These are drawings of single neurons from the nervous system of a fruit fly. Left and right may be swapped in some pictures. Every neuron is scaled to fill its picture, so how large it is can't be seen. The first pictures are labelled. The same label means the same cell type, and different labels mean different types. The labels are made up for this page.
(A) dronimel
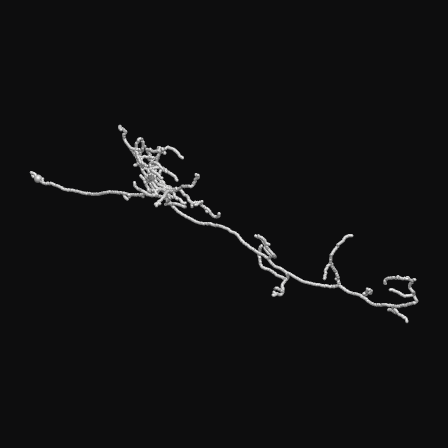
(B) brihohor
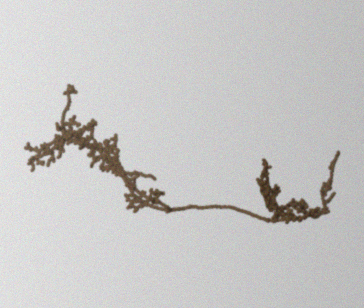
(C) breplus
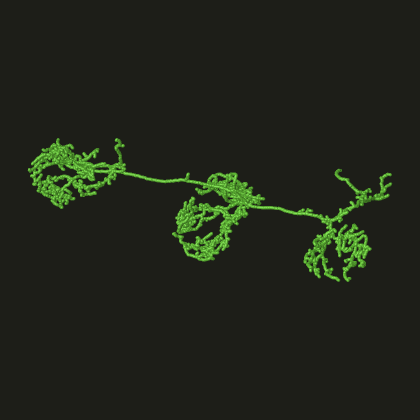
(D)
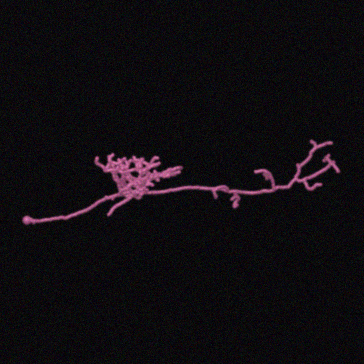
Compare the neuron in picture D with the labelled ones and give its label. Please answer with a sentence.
It belongs to dronimel.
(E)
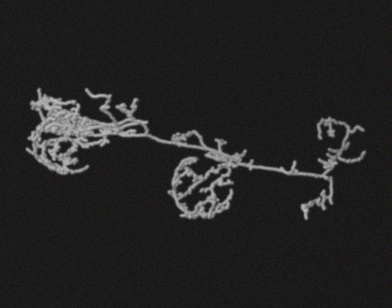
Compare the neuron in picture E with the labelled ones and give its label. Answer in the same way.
It belongs to breplus.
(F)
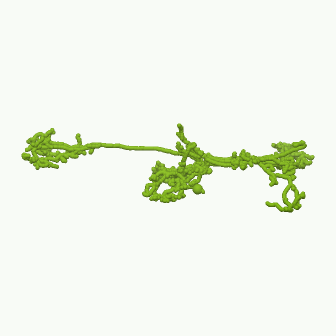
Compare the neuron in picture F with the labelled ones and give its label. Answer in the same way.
It belongs to breplus.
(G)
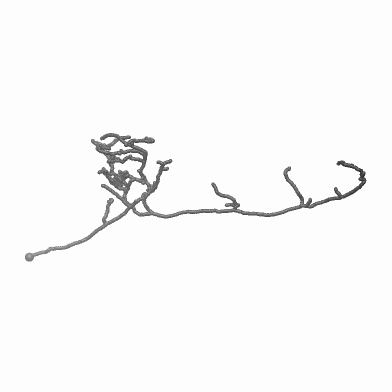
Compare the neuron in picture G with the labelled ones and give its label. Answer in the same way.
It belongs to dronimel.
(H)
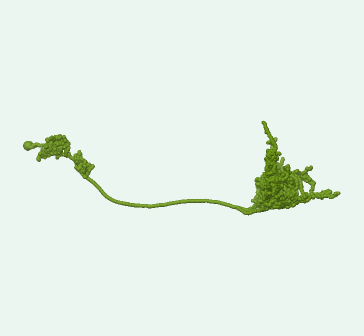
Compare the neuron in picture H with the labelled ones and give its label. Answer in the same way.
It belongs to brihohor.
